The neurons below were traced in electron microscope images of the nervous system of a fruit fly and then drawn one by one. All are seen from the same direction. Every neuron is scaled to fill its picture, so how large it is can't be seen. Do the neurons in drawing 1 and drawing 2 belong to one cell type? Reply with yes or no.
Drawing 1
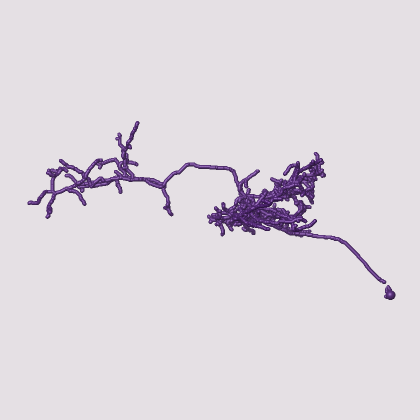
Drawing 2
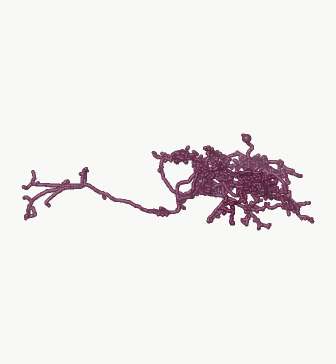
no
